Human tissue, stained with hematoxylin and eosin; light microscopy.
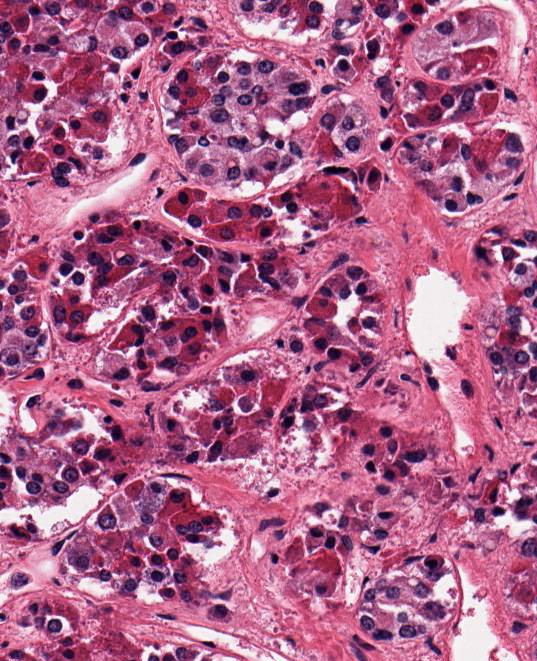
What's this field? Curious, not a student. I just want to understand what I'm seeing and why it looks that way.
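The principal tissue is the pars distalis of the pituitary. Throughout, cells lie in rounded nests separated by thin strands of pale pink fibrous connective tissue containing scattered elongated nuclei.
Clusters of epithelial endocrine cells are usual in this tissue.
Within the same nests, cells with bright red cytoplasm are intermixed with cells whose cytoplasm is pale purple-grey.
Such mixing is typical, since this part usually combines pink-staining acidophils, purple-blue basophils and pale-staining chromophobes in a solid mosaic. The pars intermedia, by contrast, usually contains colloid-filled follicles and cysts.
Nest-cell nuclei are round and fairly uniform in size.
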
